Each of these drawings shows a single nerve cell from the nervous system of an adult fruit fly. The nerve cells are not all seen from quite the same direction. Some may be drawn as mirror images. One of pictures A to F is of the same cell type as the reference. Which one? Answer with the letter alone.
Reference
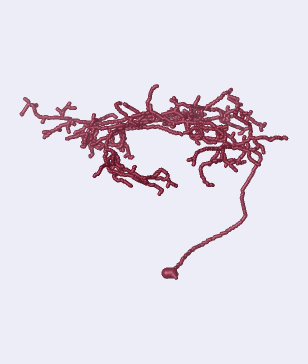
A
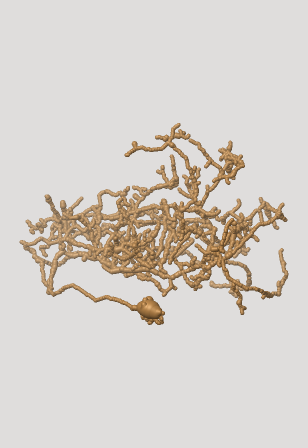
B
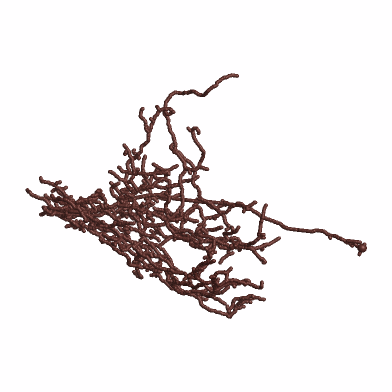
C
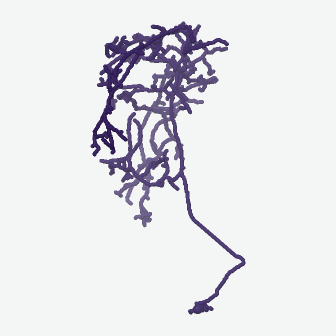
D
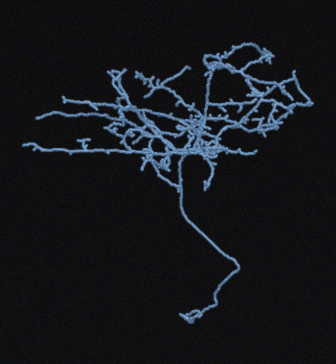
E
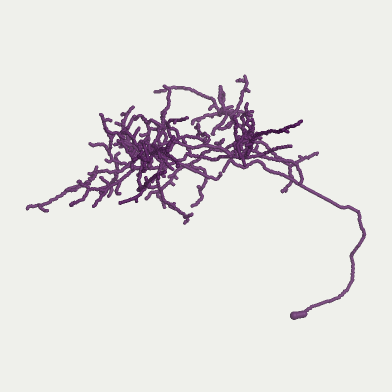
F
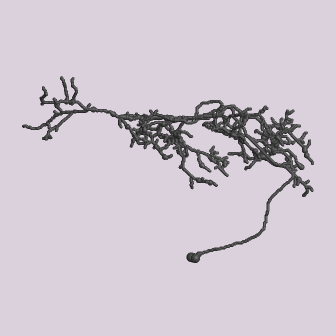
F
